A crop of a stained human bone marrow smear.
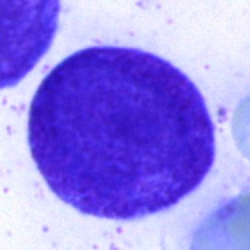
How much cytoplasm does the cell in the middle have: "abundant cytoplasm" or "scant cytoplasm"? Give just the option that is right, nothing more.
Scant cytoplasm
